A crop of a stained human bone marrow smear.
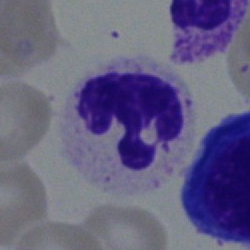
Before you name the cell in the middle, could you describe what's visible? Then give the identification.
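You'll notice the outline's roughly round, with a smooth edge. The chromatin's dark purple and coarsely clumped, and you won't find any nucleoli in the nucleus. There's plenty of cytoplasm, and it's very pale. That's a segmented neutrophil.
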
